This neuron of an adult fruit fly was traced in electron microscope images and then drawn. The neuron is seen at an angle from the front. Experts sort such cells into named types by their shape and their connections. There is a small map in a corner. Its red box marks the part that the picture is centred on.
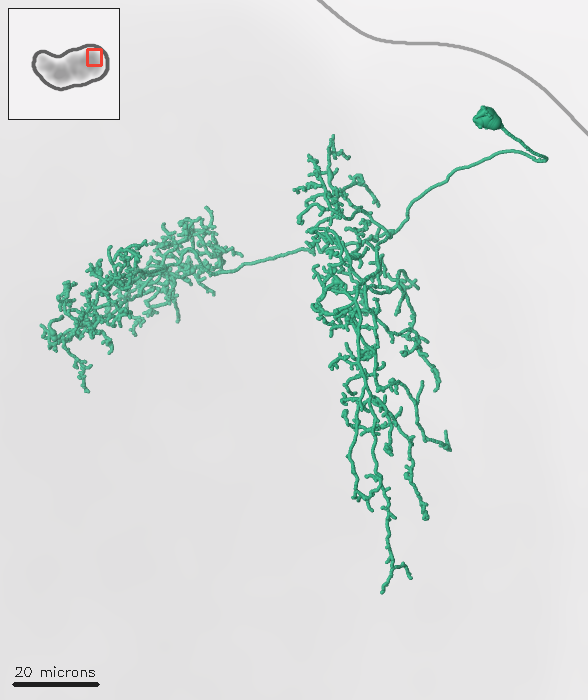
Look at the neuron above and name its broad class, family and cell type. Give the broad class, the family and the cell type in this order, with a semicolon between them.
optic-lobe intrinsic neuron; TmY; TmY16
